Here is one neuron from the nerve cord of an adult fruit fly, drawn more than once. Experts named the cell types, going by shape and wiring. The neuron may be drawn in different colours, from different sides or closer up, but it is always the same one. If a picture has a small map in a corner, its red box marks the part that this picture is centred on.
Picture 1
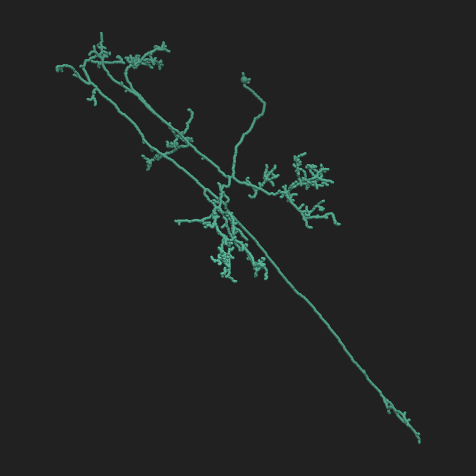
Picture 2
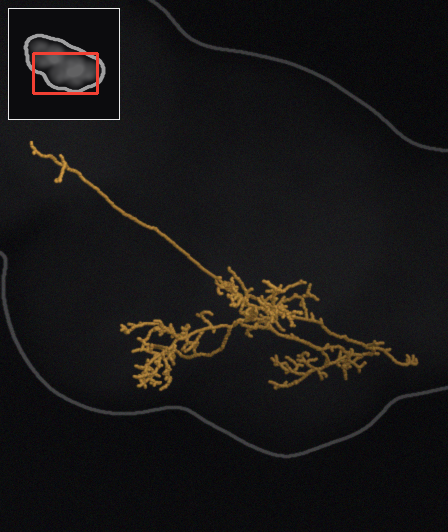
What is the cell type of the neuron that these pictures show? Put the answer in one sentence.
The cell type is IN09B046.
